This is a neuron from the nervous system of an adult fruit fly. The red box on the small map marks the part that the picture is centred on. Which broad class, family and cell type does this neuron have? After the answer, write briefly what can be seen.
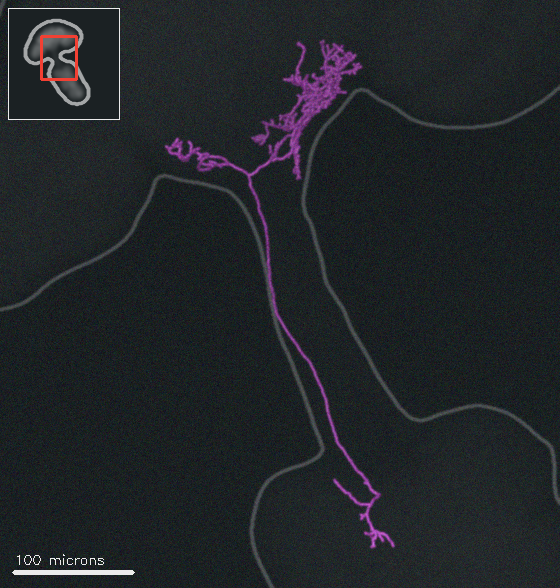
Its broad class is descending neuron. The family is hemilineage LB6. Its cell type is DNge086. It runs through the neck, between the brain and the nerve cord. By the scale bar it is about 450 microns tall in this view.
